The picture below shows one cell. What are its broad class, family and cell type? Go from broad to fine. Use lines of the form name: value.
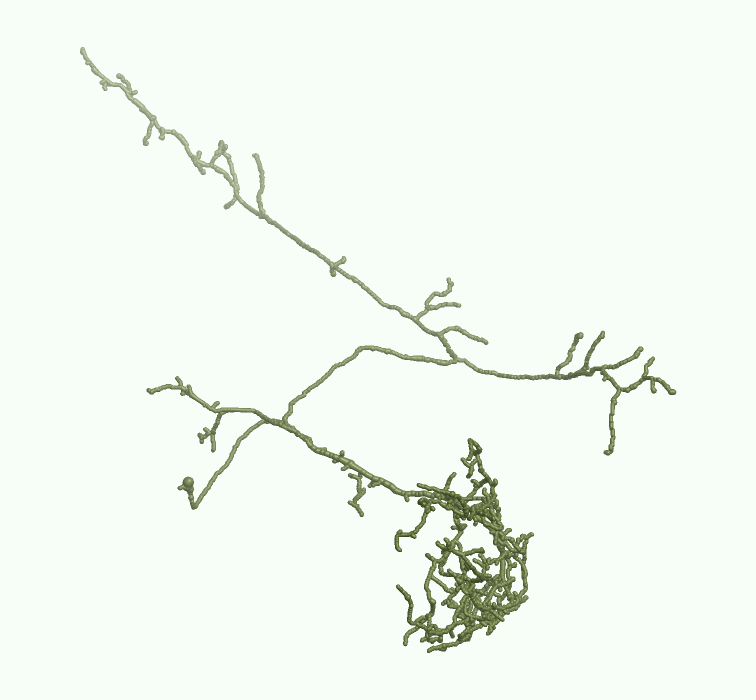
broad class: nerve-cord intrinsic neuron
family: hemilineage 08B
cell type: IN08B040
